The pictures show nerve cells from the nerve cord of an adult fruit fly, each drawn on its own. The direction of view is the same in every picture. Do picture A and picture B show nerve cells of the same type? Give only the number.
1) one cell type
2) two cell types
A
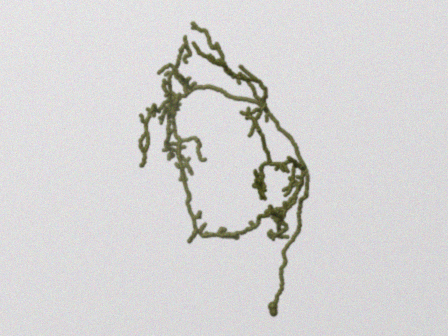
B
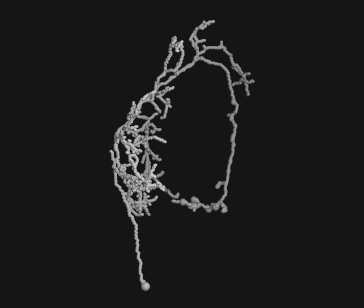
1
